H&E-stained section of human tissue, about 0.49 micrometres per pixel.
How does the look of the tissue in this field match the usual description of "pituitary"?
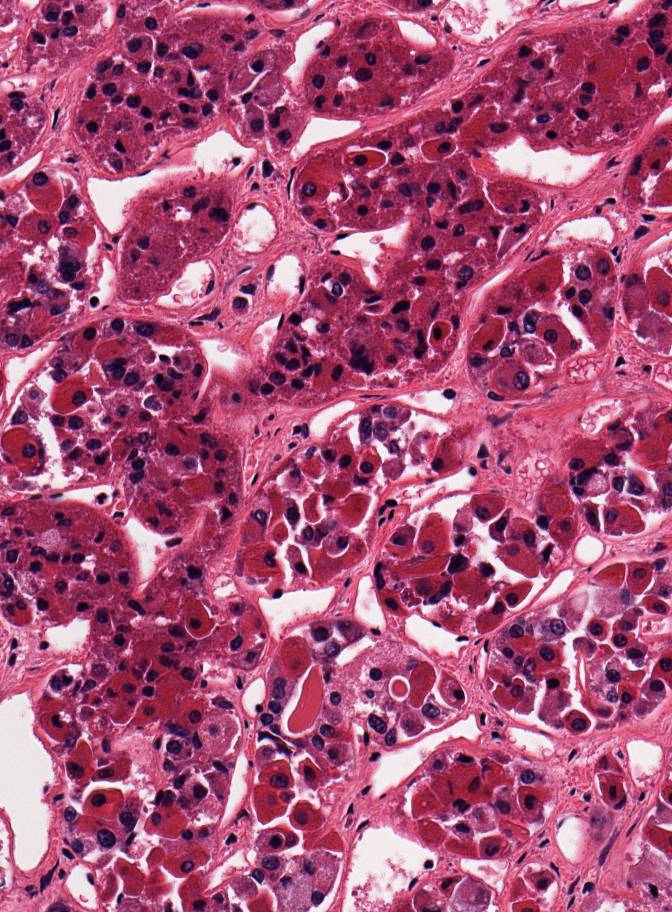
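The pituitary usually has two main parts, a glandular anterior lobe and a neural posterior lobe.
First, the arrangement: across the whole field, cells lie in rounded nests separated by thin septa, and the cells within them are large and polygonal.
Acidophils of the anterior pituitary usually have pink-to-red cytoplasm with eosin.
Second, the staining: most cells in the nests have abundant, intensely red, eosinophilic cytoplasm, which fits that.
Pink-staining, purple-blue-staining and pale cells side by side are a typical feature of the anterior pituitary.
Third, a minority of cells scattered among the red ones have paler, purple-grey cytoplasm, in keeping with such a mix.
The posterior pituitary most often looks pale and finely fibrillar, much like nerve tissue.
Last, the field is nests throughout, so nothing in it matches that pale posterior look.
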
